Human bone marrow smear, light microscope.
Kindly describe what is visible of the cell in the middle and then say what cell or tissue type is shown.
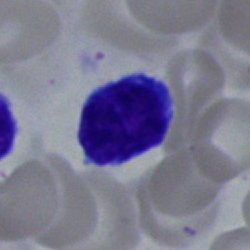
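Oval in shape, the cell has a slightly uneven edge. Almost no cytoplasm can be seen around the nucleus. Its chromatin is dense and stains dark blue-purple throughout. At the lower left edge, a small pointed projection sticks out. The name for this cell is lymphocyte.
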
